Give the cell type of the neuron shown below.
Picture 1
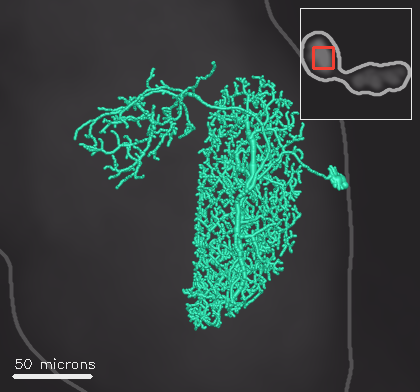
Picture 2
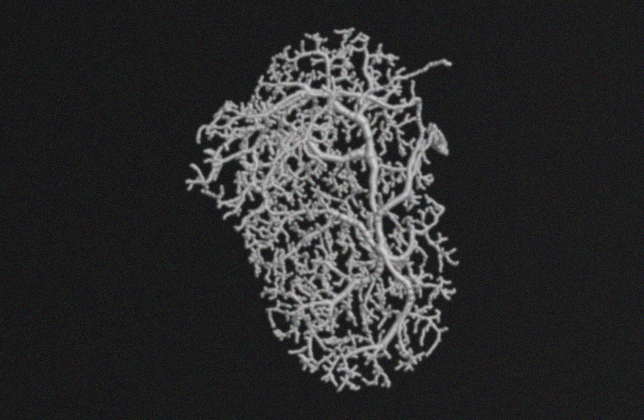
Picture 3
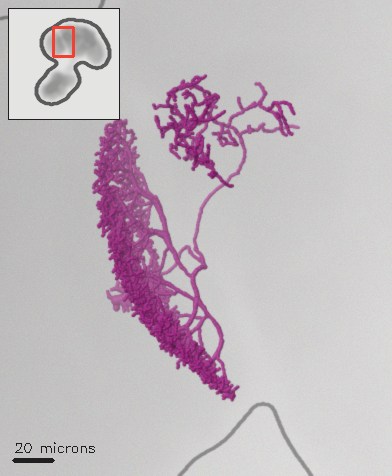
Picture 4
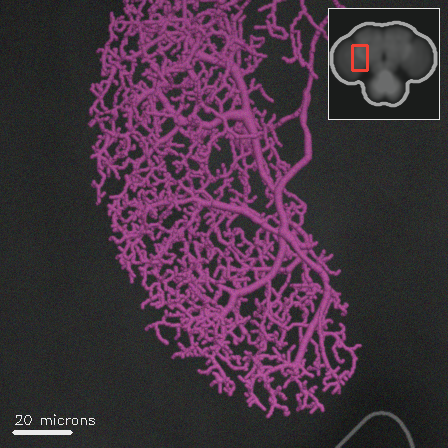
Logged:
LoVP102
